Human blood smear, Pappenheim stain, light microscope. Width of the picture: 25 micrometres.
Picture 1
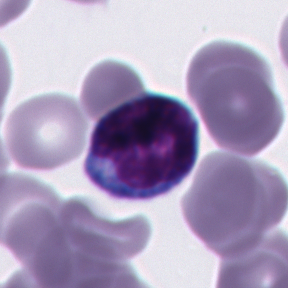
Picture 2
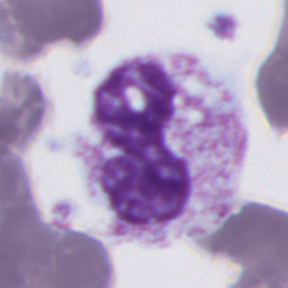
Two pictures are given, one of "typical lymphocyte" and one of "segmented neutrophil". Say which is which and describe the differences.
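Picture 2 shows the segmented neutrophil and picture 1 the typical lymphocyte. The main difference lies in the cytoplasm. The neutrophil's is filled with fine pink-violet granules and is very pale, almost colourless, between them, whereas no coarse granules are seen in the lymphocyte.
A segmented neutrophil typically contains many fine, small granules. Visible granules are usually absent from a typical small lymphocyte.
Chromatin is dark purple in both cells: coarsely clumped in the lymphocyte and densely clumped in the neutrophil.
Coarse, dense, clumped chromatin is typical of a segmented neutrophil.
The outlines differ slightly: smooth and roughly oval in the lymphocyte, roughly round in the neutrophil. A small clear white spot lies within the neutrophil's upper nuclear lobe, and a red cell touches the lymphocyte's upper left edge.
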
